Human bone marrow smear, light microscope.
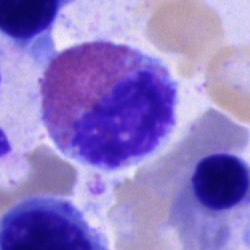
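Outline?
Roughly round, smooth.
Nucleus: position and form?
Off-centre, lower right; a single unlobed mass.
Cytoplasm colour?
Pinkish-purple.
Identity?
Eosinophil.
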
